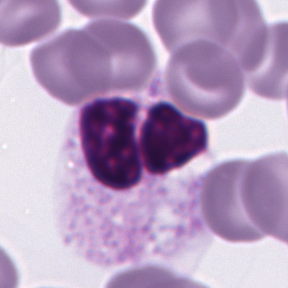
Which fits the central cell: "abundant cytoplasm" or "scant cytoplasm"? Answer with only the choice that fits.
Abundant cytoplasm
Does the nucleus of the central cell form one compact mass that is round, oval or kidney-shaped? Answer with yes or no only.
No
